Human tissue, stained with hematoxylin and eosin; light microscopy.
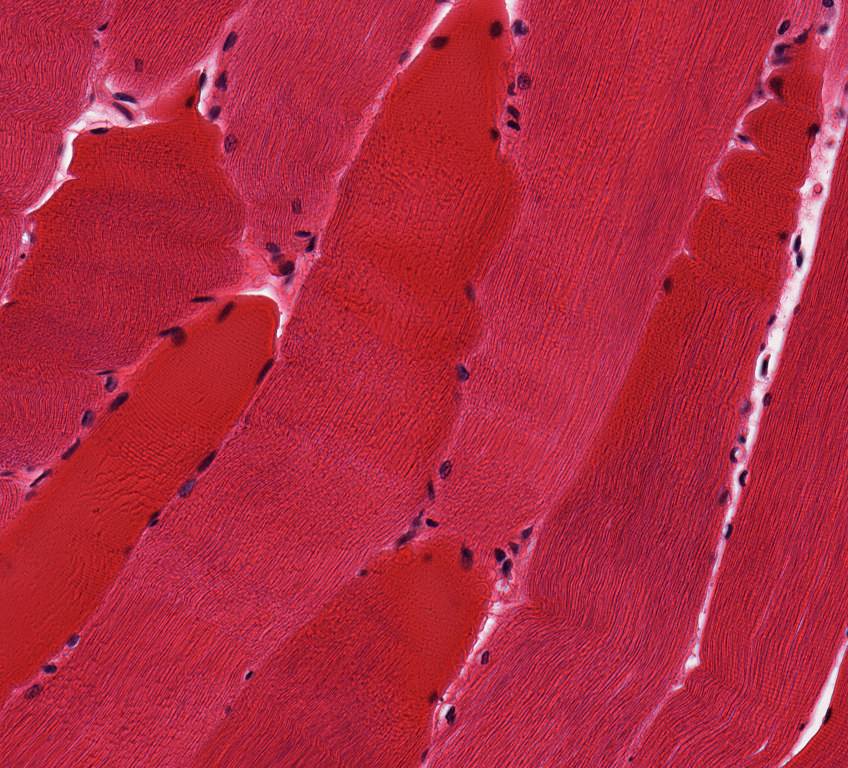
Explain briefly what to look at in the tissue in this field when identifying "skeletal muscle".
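The tissue in this field is skeletal muscle, and several features in the picture go with that name.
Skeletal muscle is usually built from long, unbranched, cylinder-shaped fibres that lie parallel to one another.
Here, long fibres cut lengthwise fill the whole field, running diagonally from lower left to upper right.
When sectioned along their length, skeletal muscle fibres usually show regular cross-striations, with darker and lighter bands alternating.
Fine cross-striations can be made out within the fibres in this field.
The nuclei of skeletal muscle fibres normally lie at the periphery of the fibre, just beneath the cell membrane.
In keeping with this, the nuclei here sit at the edges of the fibres rather than in their centres. They are small, dark and flattened-oval, lying lengthwise along the fibre borders.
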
